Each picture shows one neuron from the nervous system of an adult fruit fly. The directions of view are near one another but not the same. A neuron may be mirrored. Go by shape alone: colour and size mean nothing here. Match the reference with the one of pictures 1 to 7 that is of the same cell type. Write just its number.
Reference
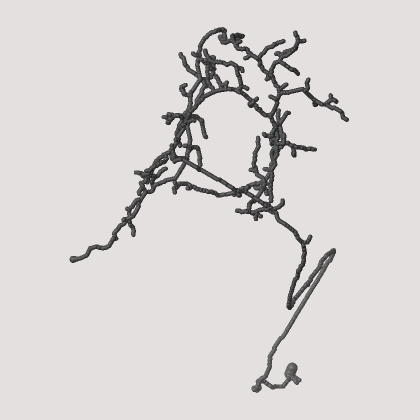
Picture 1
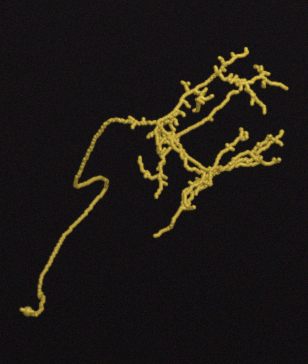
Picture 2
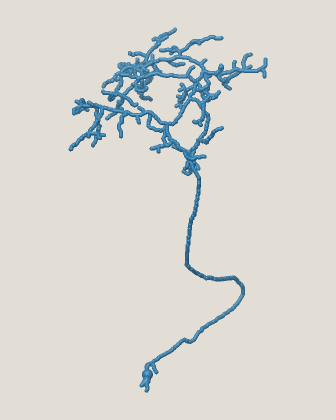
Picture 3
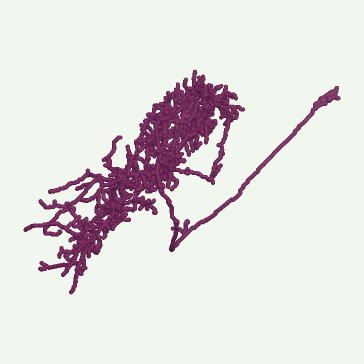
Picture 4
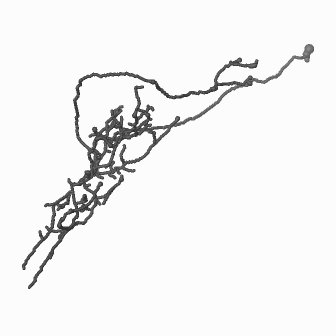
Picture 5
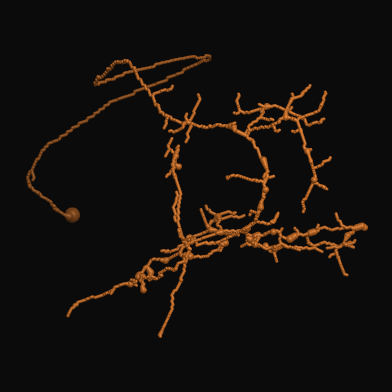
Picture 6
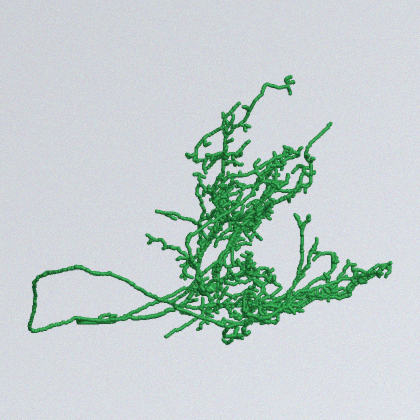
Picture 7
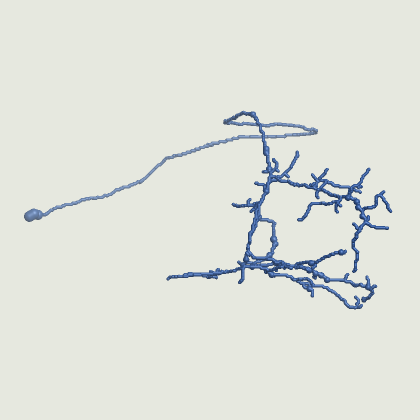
1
